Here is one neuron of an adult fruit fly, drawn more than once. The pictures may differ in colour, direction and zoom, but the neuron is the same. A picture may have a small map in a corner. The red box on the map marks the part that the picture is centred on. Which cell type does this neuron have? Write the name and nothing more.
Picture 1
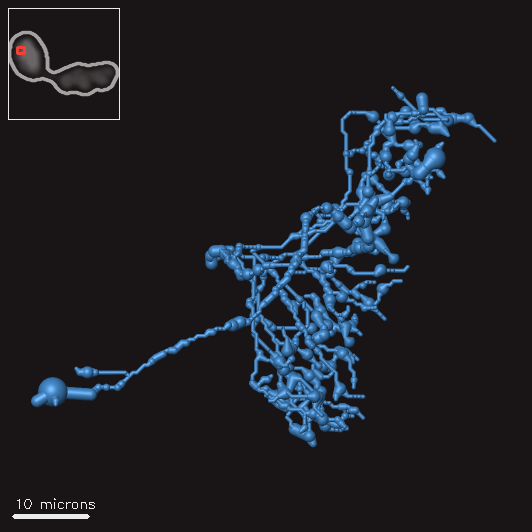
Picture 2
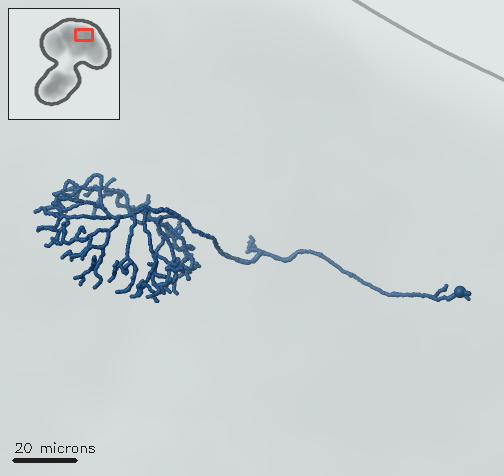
ER2_a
